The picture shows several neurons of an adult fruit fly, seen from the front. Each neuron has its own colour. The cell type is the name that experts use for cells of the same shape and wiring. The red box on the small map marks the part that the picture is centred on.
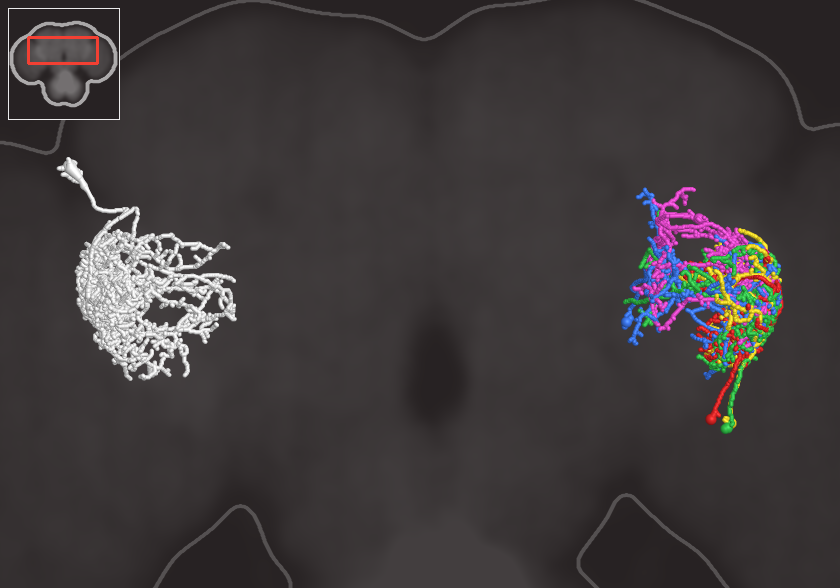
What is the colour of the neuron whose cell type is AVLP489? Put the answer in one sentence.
The colour is blue.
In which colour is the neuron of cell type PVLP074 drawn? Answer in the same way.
The colour is green.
